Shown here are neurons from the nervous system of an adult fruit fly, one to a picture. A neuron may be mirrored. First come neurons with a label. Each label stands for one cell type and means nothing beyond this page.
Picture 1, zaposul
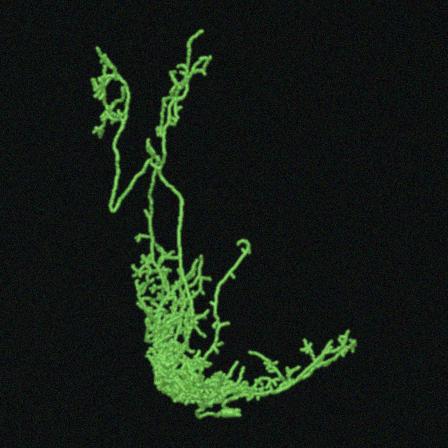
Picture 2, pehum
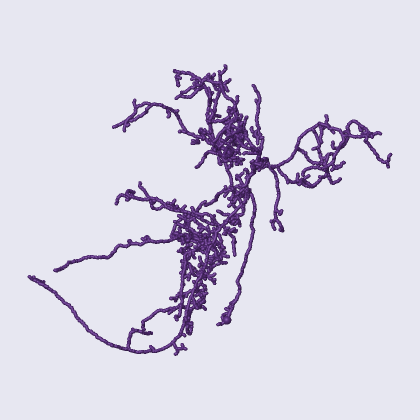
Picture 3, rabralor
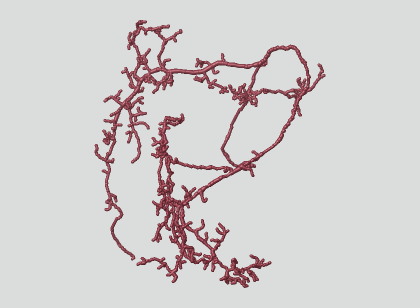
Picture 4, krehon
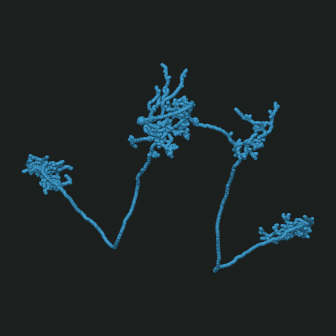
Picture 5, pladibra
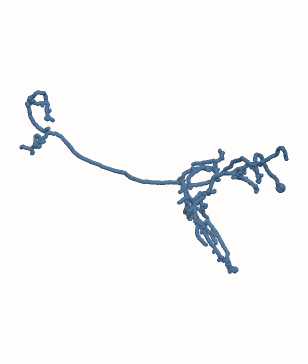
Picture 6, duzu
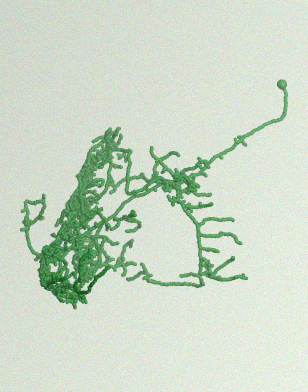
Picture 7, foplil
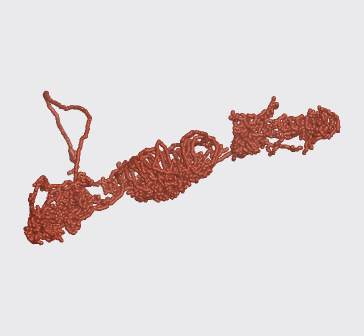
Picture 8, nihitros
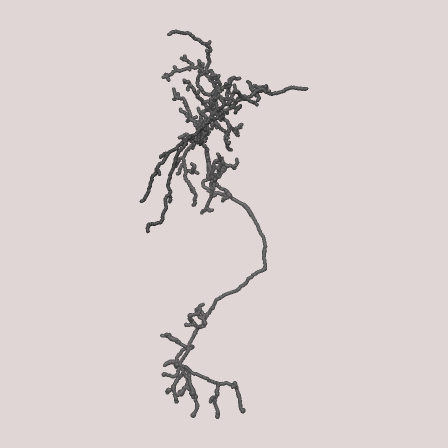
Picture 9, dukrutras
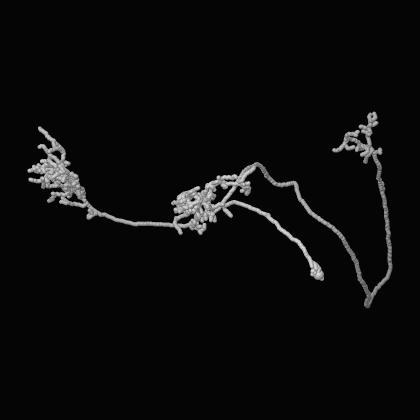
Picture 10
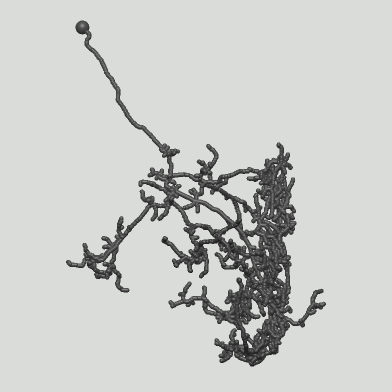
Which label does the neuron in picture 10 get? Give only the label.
duzu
